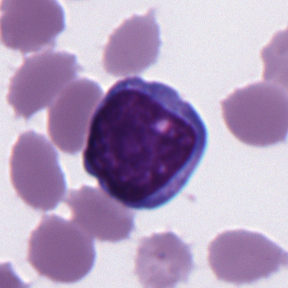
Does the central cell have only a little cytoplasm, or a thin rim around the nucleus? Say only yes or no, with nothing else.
Yes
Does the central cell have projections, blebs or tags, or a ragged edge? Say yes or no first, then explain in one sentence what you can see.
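No. The outline of the cell is smooth, with no surface projections.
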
